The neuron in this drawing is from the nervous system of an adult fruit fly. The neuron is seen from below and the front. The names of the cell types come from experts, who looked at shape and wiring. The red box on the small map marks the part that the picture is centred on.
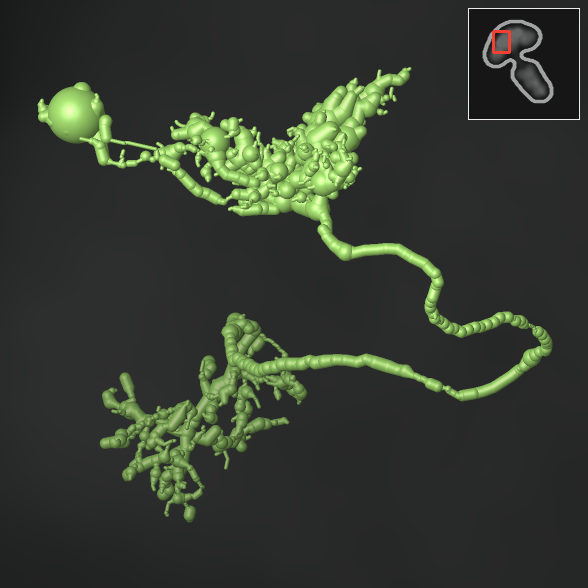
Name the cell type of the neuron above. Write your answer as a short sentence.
The cell type is VP1d+VP4_l2PN2.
